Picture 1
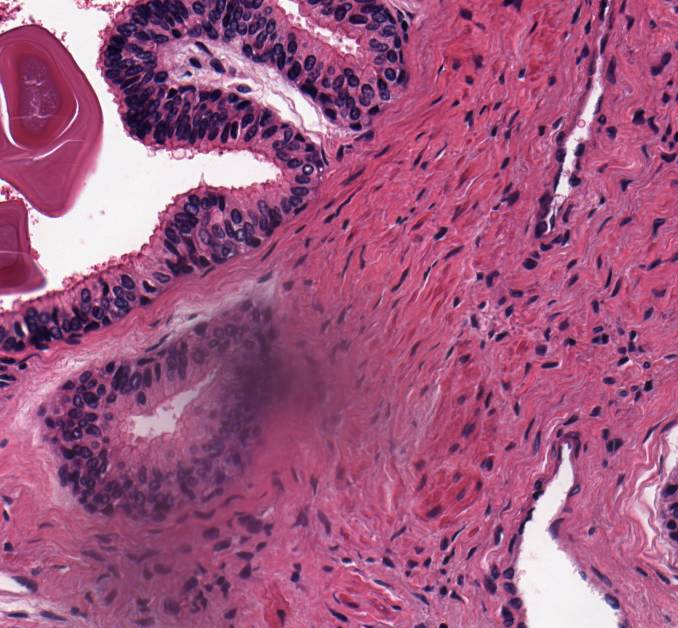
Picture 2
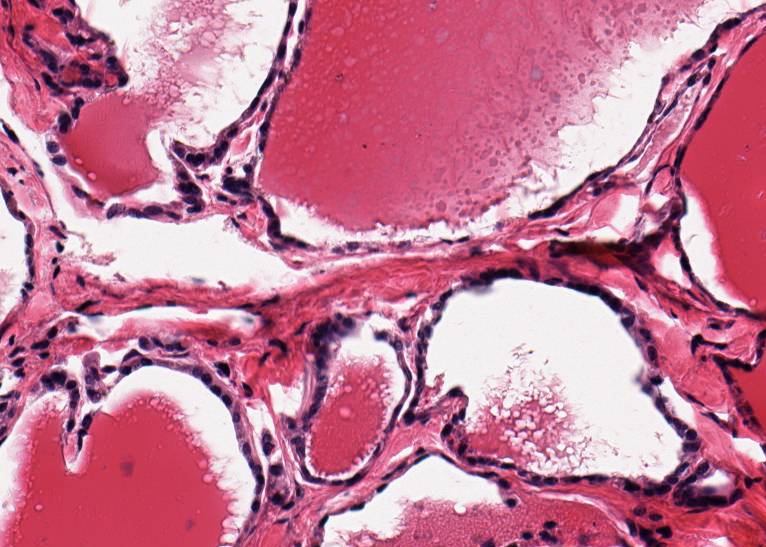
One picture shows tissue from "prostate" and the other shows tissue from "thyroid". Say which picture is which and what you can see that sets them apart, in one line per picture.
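Picture 1 shows tissue from the prostate. The large gland at the upper left is lined by tall columnar cells whose crowded, dark, oval nuclei are stacked at several levels.
Picture 2 shows tissue from the thyroid. Each follicle is lined by a single layer of flattened to low cuboidal cells.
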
